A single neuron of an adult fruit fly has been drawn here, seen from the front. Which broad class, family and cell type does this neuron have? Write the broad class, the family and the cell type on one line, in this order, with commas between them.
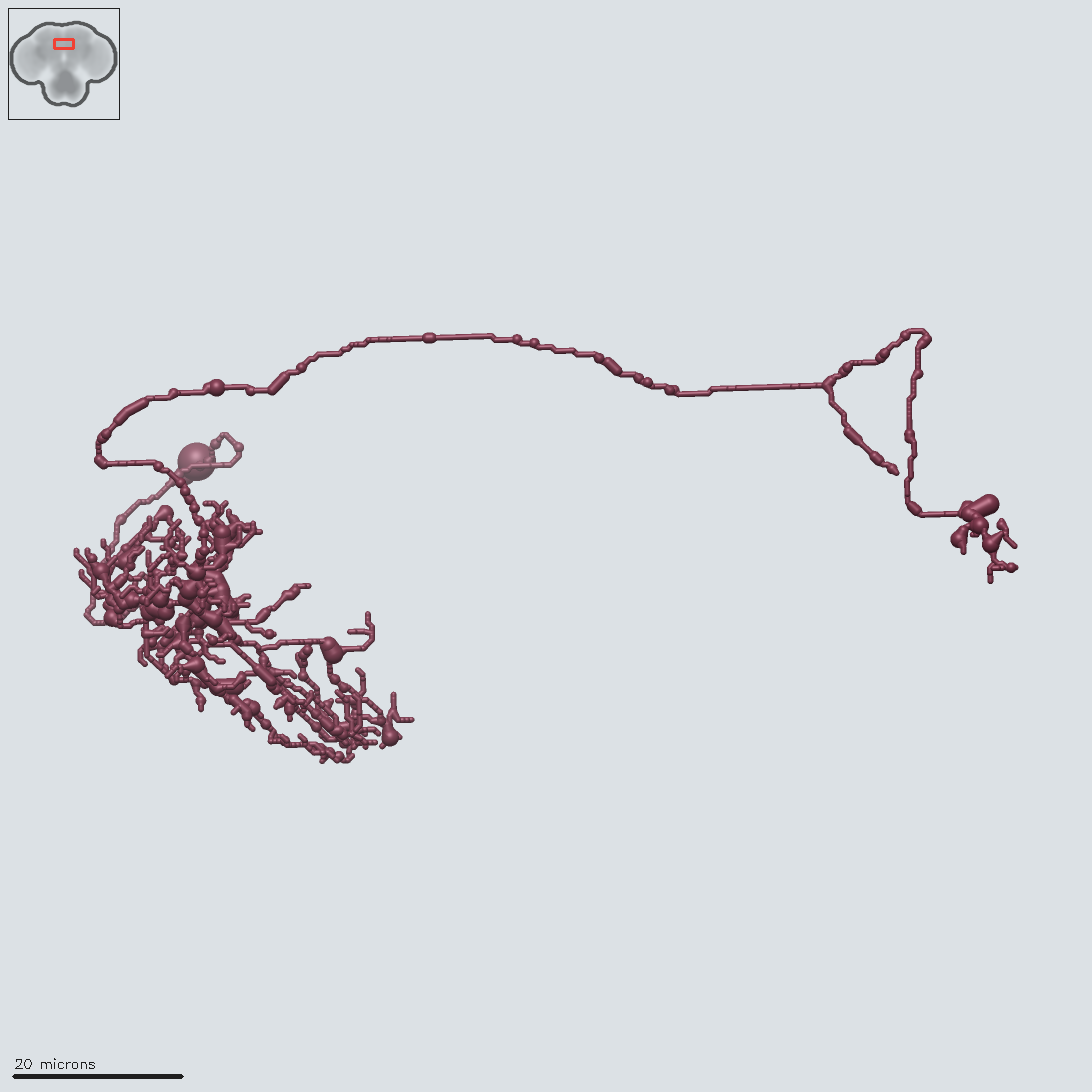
central-brain intrinsic neuron, class CX, FC2A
